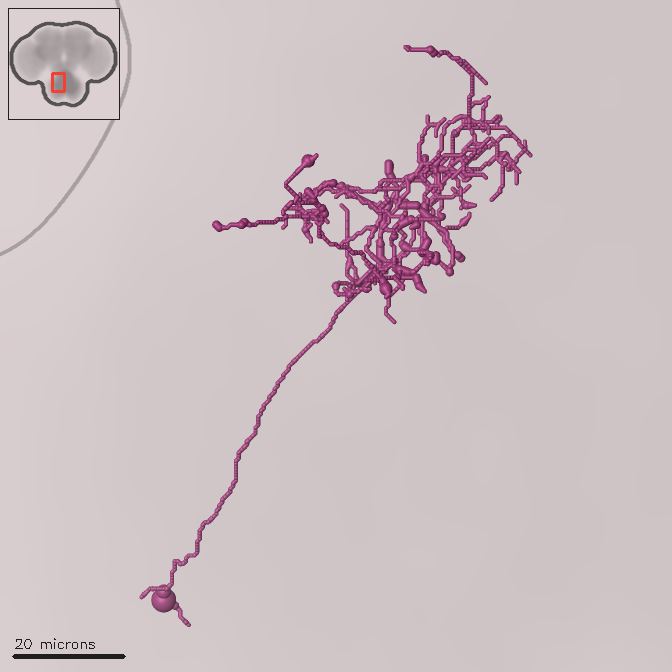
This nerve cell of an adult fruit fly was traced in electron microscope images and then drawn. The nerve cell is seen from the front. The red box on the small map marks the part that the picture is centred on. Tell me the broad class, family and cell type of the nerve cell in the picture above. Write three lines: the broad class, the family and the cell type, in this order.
nerve-cord intrinsic neuron
hemilineage 16B
IN16B059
